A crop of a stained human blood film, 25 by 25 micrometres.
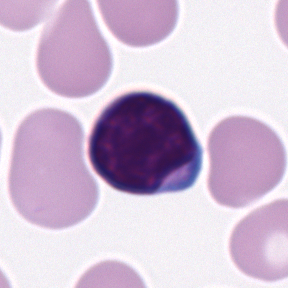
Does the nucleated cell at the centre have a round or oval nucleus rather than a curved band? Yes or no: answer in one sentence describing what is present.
Yes, a round or oval nucleus, compact and not band-shaped, is present in the cell.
